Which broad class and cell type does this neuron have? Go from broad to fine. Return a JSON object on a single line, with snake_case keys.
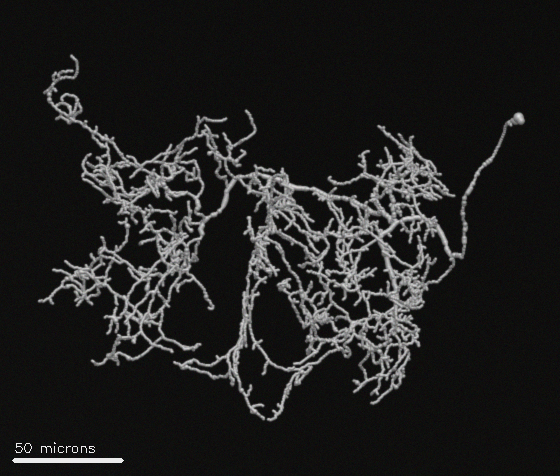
{"broad_class": "central-brain intrinsic neuron", "cell_type": "PLP260"}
